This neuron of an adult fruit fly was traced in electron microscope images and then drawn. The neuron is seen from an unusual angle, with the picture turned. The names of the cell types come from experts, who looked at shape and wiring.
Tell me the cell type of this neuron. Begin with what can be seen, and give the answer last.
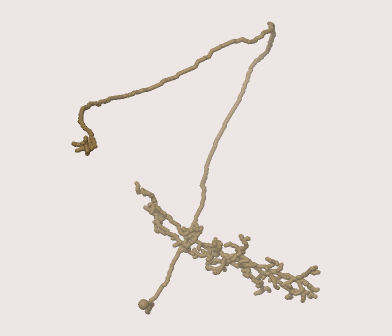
As drawn here it is about as wide as it is tall. It is a visual projection neuron. It is of cell type MeTu3b.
